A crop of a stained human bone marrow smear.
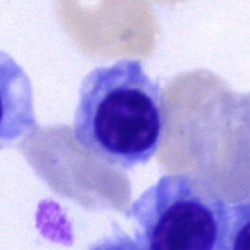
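Erythroblast in a stained bone marrow smear. Its nucleus sits off-centre, toward the lower right, and I can make out no nucleolus within it. The rim of blue cytoplasm is widest on the upper-left side of the nucleus, and I see no granules in it.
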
